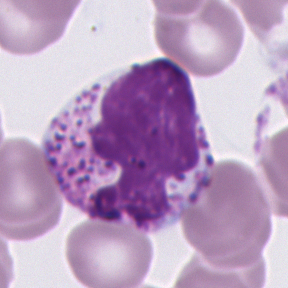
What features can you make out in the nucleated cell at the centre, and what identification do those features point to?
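Roughly round outline, this one. Its nucleus is irregular, deeply notched on the left, and fills the centre and right, leaving most cytoplasm on the left. Between the granules, that cytoplasm is pale, almost colourless. It's a basophil.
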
